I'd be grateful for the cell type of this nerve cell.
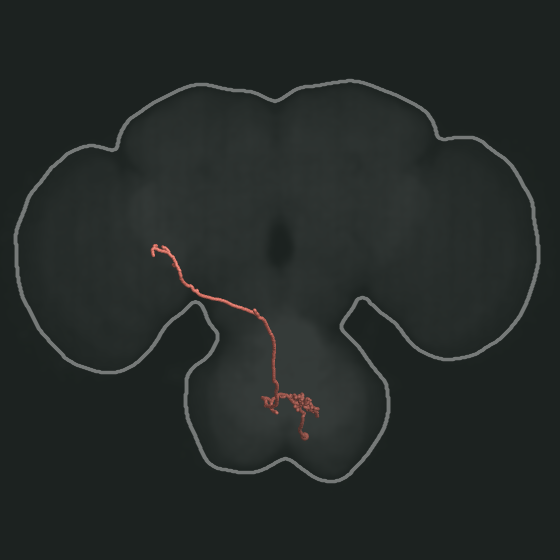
AN10B053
